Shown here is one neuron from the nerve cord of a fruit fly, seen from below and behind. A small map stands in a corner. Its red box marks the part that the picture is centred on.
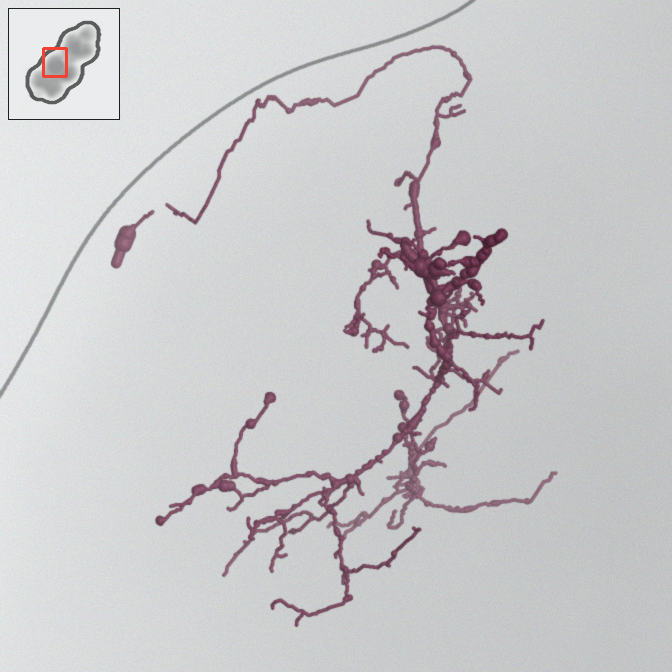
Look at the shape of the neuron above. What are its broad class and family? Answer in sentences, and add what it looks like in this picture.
It is a nerve-cord intrinsic neuron. The family is hemilineage 19A. The picture shows dozens of branch ends. As drawn here it is taller than it is wide.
